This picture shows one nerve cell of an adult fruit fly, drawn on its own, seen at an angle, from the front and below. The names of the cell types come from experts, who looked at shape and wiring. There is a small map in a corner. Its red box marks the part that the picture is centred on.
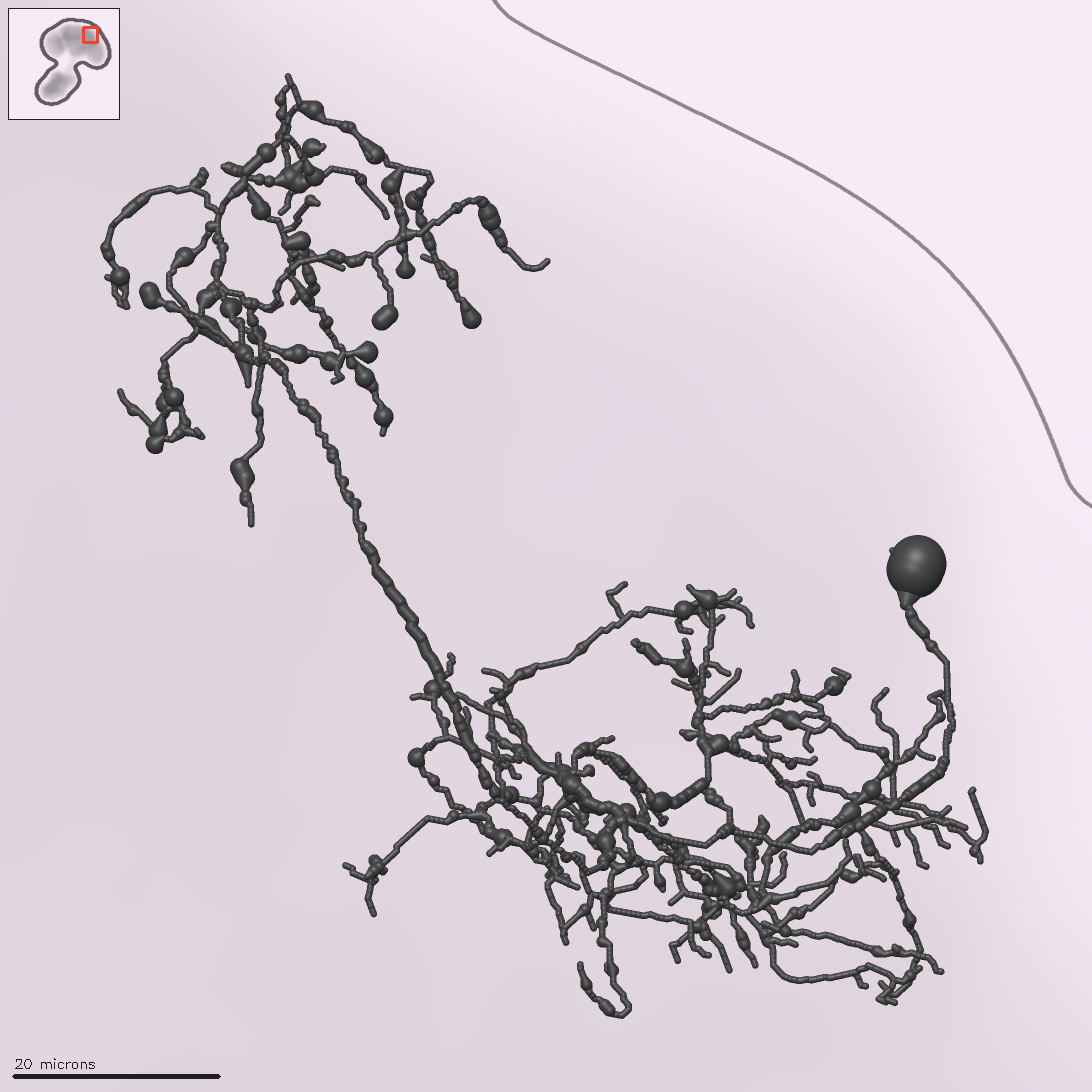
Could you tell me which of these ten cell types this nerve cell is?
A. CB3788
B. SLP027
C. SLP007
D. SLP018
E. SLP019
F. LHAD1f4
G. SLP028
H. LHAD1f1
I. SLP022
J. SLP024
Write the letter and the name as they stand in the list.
H. LHAD1f1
